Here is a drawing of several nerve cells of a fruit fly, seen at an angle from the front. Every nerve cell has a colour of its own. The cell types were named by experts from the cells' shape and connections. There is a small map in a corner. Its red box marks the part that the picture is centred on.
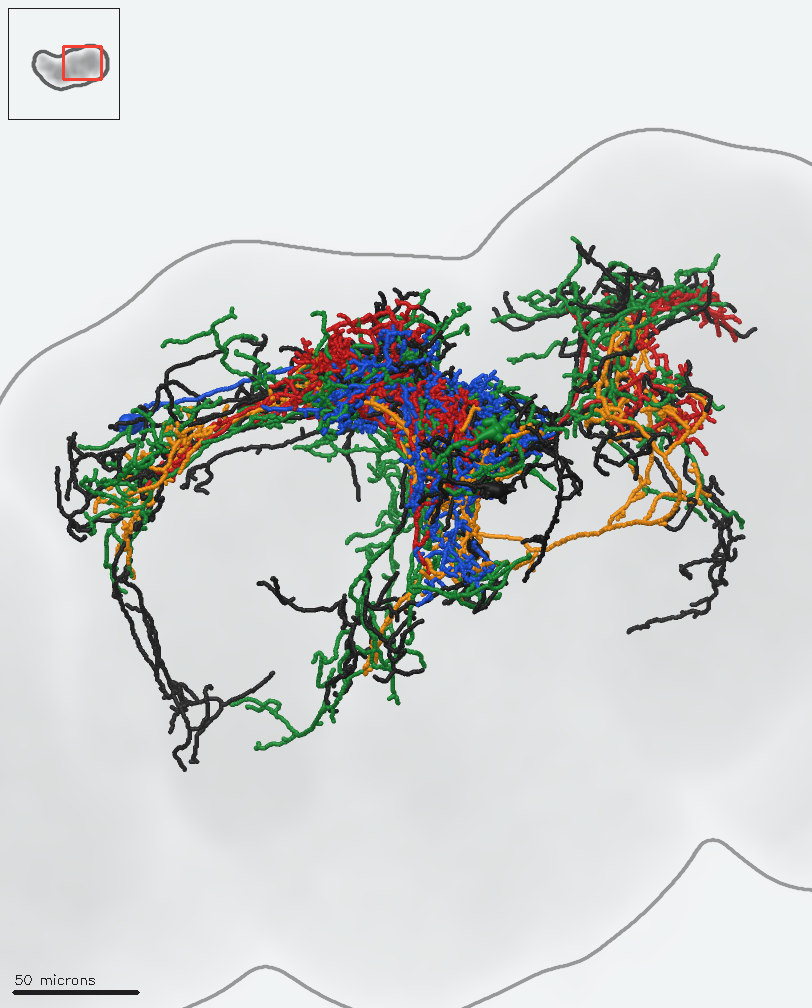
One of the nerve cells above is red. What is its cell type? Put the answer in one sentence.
The cell type is LHPV10d1.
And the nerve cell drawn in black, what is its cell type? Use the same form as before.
The cell type is SMP145.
